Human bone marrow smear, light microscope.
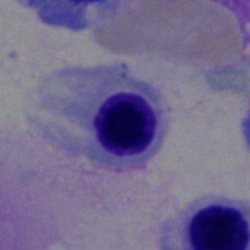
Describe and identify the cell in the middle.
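The oval cell reaches much farther to the left of its nucleus than to the right. Its nucleus lies off-centre, toward the right side, and the dense chromatin stains very dark purple. The cytoplasm is abundant and pale grey-blue. This cell is an erythroblast.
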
